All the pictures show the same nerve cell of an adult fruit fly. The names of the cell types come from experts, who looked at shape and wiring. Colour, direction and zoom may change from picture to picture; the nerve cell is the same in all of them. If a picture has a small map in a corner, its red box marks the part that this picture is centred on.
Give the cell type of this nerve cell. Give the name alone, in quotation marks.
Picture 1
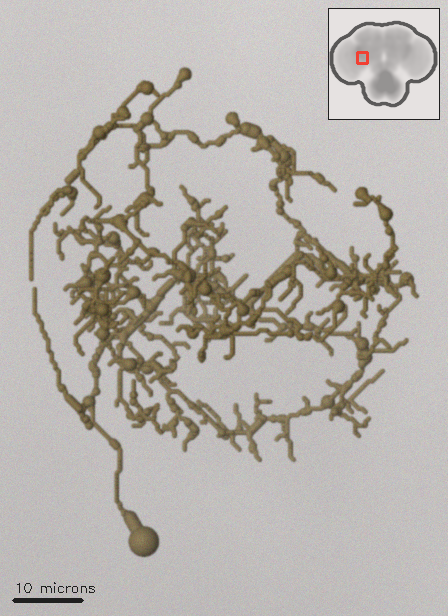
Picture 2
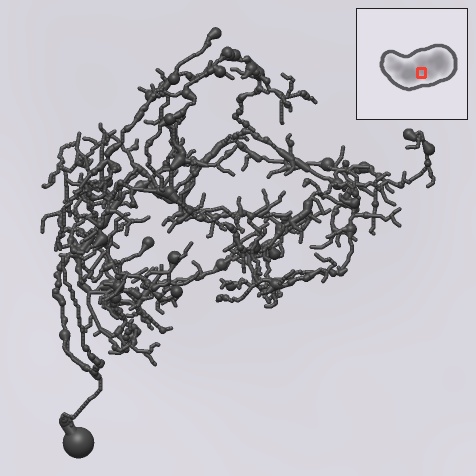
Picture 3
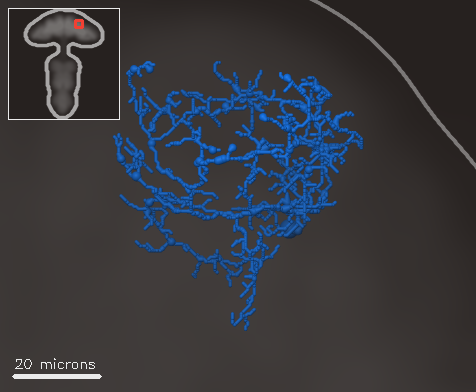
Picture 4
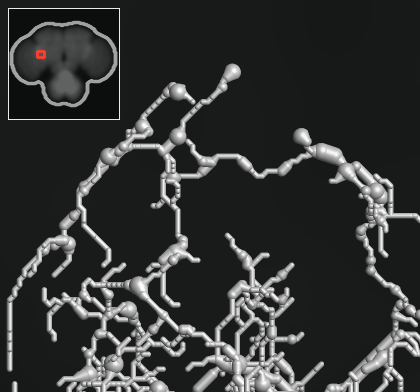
"CB2178"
